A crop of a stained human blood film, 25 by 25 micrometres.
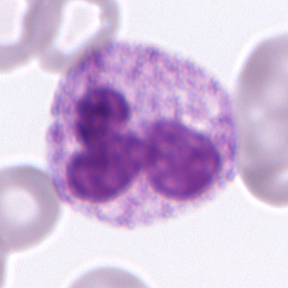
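Segmented neutrophil, the central cell in a peripheral blood smear; the picture is slightly out of focus. The cell has a roughly round outline. Its nucleus stains a dark purple, and no nucleoli can be seen in it.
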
